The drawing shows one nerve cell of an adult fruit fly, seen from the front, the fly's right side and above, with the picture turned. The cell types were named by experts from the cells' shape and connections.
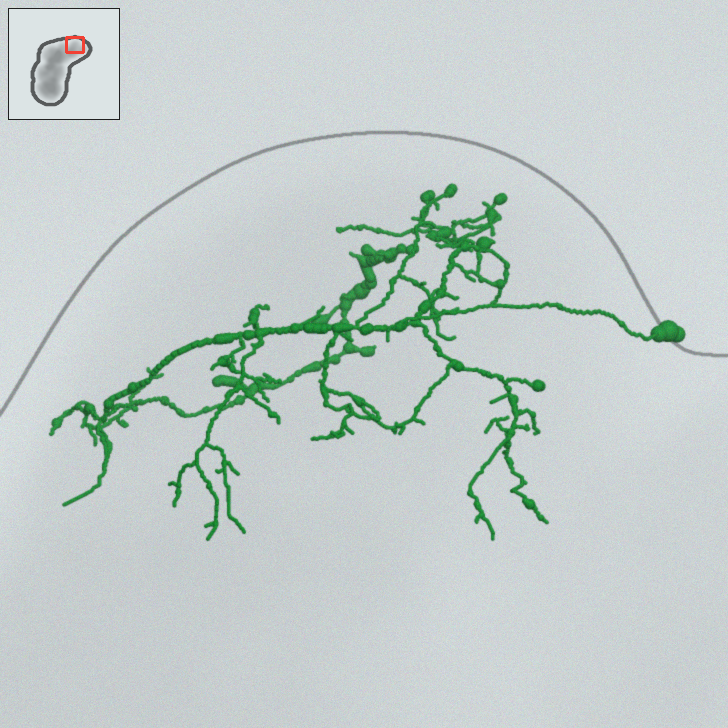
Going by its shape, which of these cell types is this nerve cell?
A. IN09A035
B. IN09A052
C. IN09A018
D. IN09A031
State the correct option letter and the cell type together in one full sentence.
The nerve cell is a cell of type IN09A035, the type in option A.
